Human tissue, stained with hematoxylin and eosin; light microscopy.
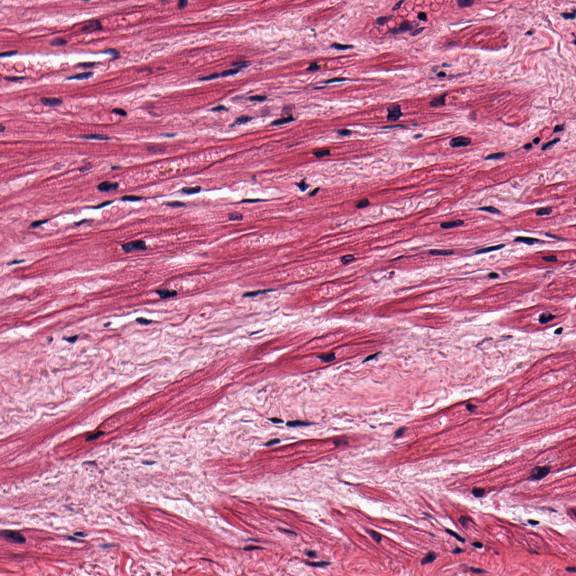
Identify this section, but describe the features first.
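The muscle fibres have deeply eosinophilic, pink-red cytoplasm, and many show fine cross-striations. Their nuclei lie centrally within the fibres rather than at the edges; they are dark, oval and elongated along the fibre length. This section is atrial appendage of the heart.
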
